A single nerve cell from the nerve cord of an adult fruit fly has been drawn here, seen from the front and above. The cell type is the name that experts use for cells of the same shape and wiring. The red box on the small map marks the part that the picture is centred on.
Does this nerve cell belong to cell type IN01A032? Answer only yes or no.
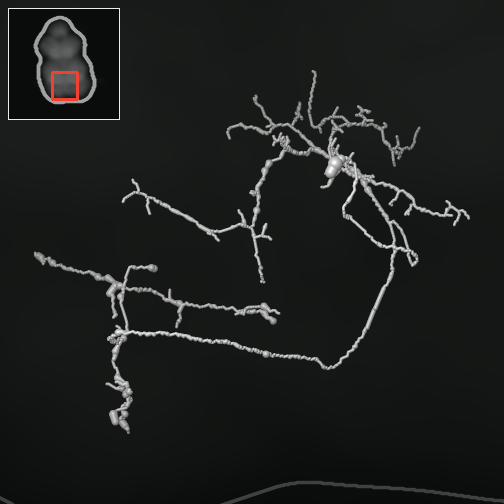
no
